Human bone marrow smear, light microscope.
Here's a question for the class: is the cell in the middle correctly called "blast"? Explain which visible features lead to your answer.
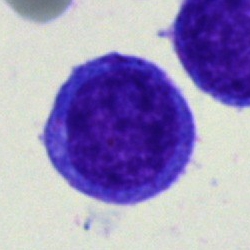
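Chromatin: finely stippled rather than coarsely clumped.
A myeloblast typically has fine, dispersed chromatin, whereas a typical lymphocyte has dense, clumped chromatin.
The chromatin therefore goes with blast. The cytoplasm is deep blue and forms only a thin rim, widest on the left.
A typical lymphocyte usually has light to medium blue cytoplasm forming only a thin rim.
The deep blue tells against lymphocyte, while the thin rim matches lymphocyte. No granules are seen.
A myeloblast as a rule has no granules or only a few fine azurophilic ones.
This absence goes with blast; the cell is round with a smooth outline, and it is a blast.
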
